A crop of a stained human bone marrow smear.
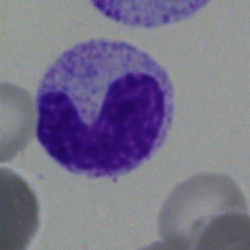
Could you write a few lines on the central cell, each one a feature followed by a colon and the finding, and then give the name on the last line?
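Outline: round, as you can see
Nucleus: kidney-shaped, deep notch opening upward
Chromatin: dark purple
Cytoplasm: pale lilac
Name: band neutrophil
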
